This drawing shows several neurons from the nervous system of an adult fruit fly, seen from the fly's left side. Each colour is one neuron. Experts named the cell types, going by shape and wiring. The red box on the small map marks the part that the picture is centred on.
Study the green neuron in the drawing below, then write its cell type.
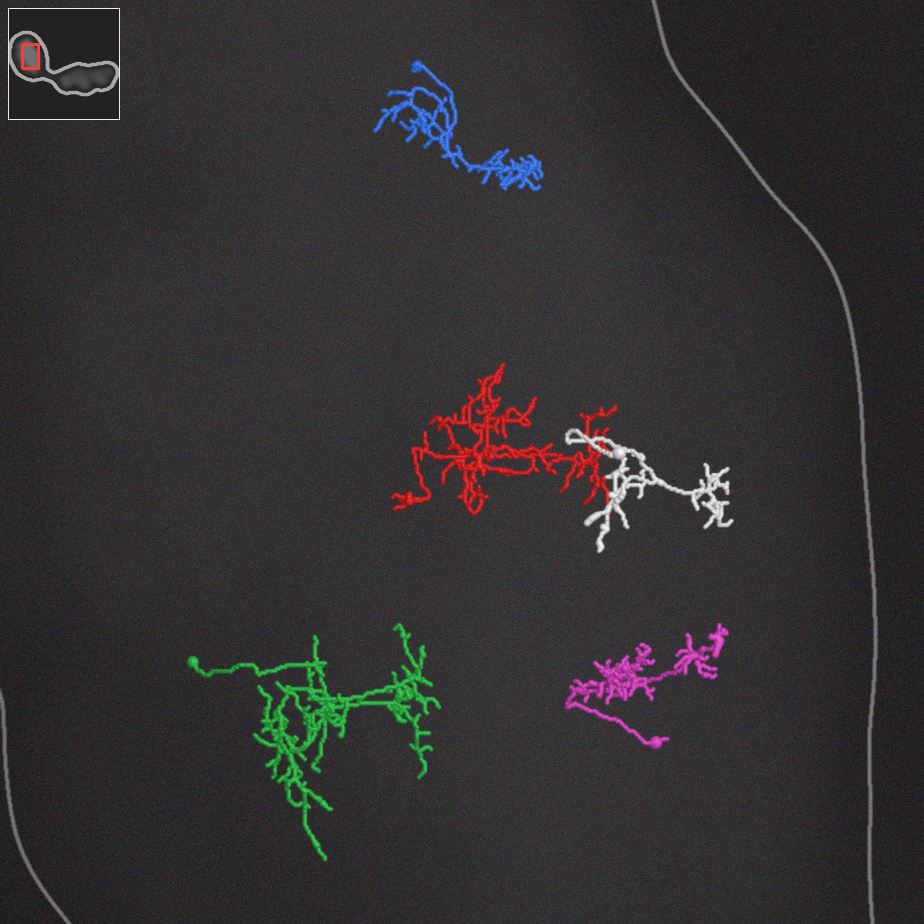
Mi14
